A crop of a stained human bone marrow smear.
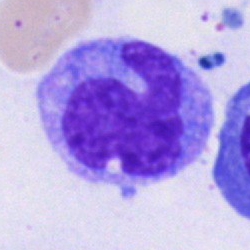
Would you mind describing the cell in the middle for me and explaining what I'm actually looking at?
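A deep notch enters the nucleus from the top. Its chromatin is mottled with darker clumps. The cytoplasm is pale blue-lilac. One small clear vacuole lies at the lower edge of the nucleus. This cell is a monocyte.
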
